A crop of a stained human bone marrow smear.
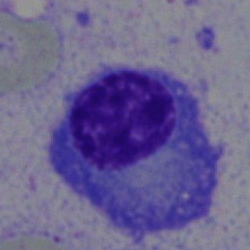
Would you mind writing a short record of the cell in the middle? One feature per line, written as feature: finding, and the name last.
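Nucleus position: off-centre, in the upper part of the cell
Chromatin: dark purple and clumped, paler patches between the clumps
Cytoplasm amount: abundant, a broad area below and to the right of the nucleus
Cytoplasm colour: deep blue
Name: plasma cell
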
